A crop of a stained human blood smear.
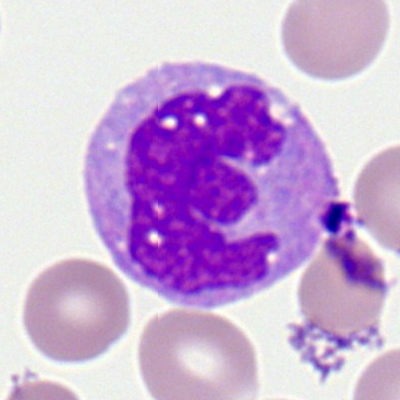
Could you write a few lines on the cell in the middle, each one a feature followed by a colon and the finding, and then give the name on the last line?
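Outline: round and smooth.
Nucleus: folded, with deep indentations opening toward the right.
Cytoplasm: pale bluish-lilac.
Granularity: fine and dust-like only, no coarse granules.
Identity: monocyte.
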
